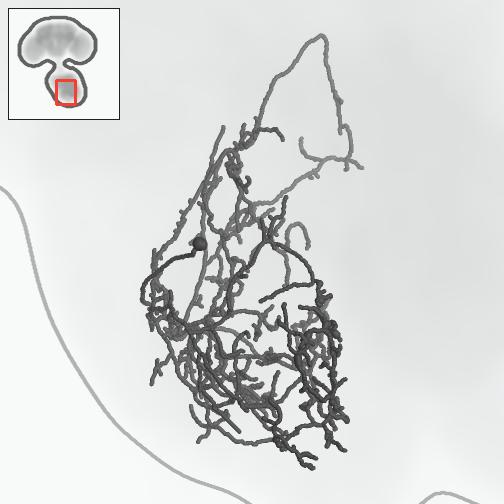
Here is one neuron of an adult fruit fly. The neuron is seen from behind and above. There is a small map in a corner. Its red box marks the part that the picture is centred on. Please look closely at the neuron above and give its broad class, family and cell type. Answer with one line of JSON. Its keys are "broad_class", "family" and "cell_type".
{"broad_class": "nerve-cord intrinsic neuron", "family": "hemilineage 09A", "cell_type": "IN09A012"}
